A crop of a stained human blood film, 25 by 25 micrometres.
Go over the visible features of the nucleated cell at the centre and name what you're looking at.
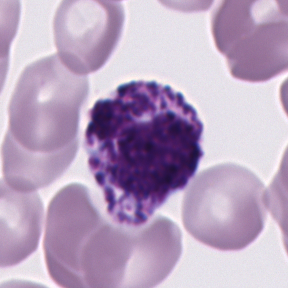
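Coarse dark purple granules fill most of the cell and reach right out to the cell border. They vary in size from small dots to larger clumps, and they lie over the nucleus, so its outline cannot be traced. The cell measures about 13 by 11 micrometres. This cell is a basophil.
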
